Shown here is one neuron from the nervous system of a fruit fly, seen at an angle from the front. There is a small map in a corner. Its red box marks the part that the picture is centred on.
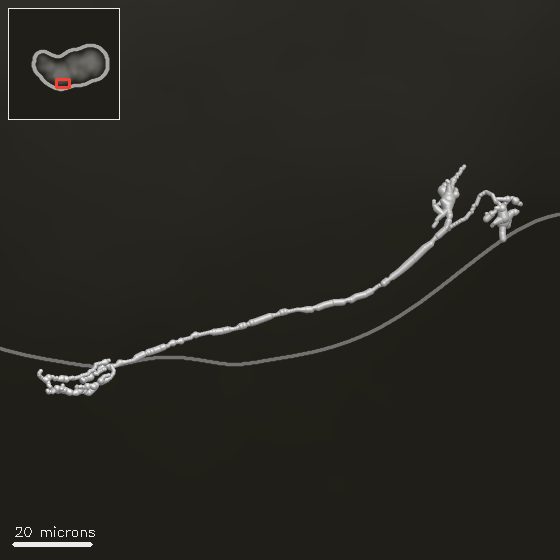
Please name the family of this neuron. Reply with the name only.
T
